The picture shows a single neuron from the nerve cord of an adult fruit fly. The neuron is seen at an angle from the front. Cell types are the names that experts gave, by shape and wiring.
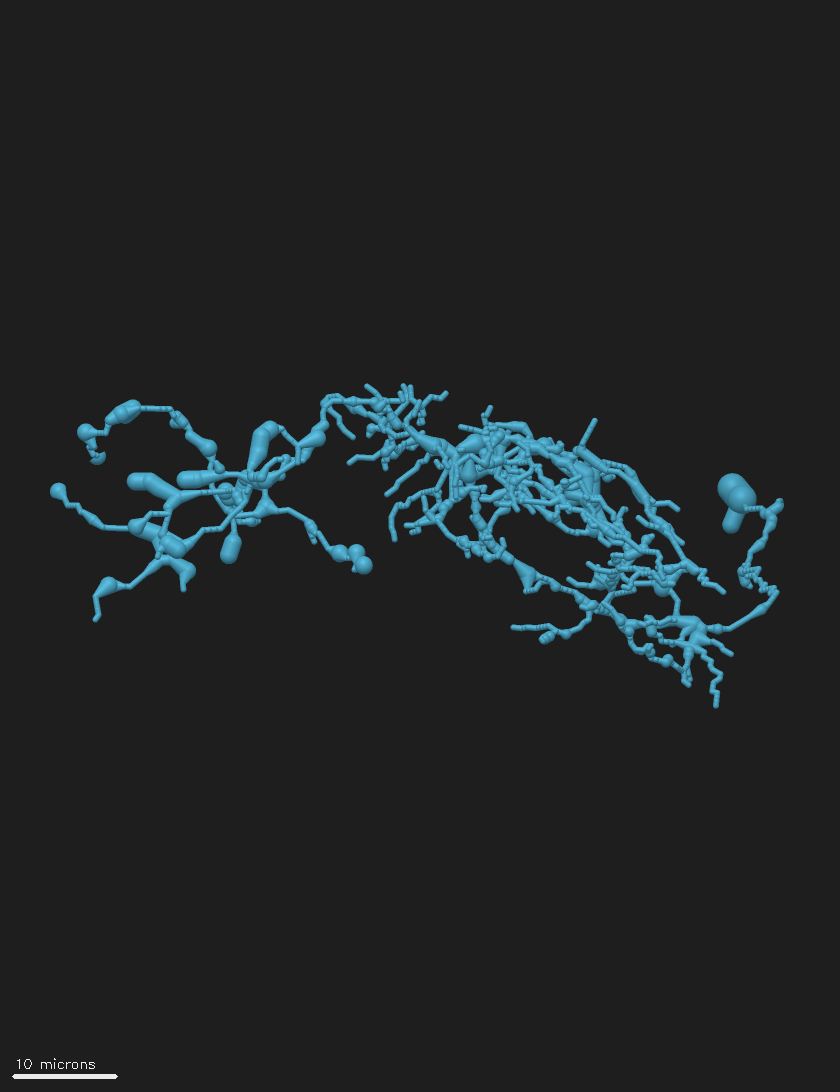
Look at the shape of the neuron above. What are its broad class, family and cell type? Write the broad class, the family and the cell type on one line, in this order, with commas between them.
nerve-cord intrinsic neuron, hemilineage 06A, IN06A109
